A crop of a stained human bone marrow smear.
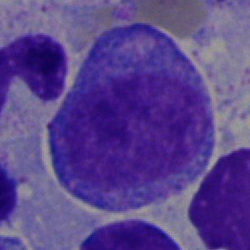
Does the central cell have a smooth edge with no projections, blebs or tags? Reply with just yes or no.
Yes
